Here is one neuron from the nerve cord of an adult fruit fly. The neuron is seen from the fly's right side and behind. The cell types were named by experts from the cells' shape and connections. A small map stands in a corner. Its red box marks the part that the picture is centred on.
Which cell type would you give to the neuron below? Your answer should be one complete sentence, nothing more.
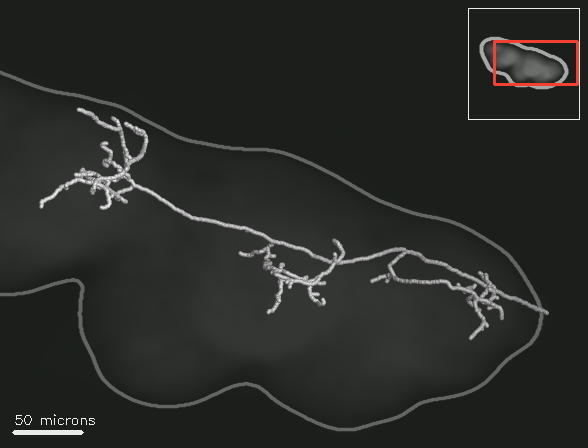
On the level of cell type, this neuron is DNg95.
